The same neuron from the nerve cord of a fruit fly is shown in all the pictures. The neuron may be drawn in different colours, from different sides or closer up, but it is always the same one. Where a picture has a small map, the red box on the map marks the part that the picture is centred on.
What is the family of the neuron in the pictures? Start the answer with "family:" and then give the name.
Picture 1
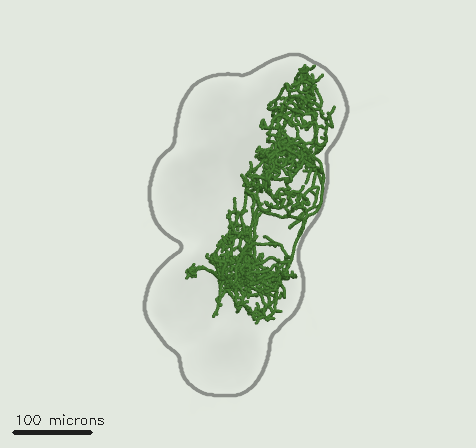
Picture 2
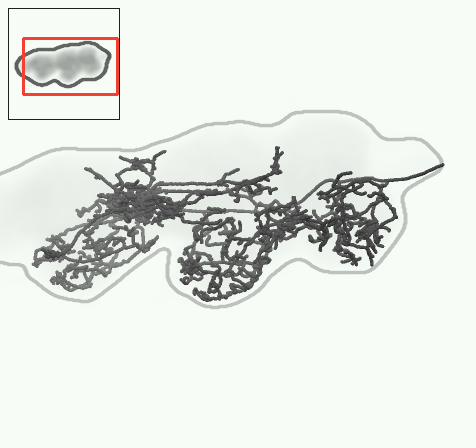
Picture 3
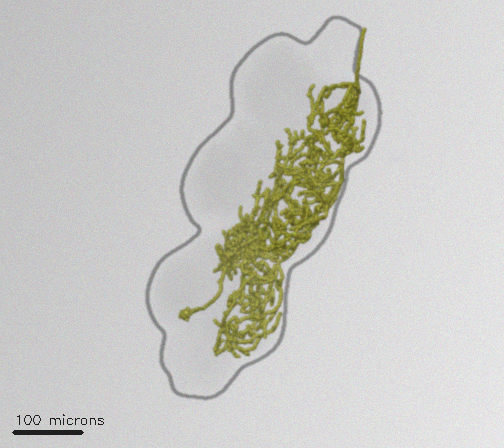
family: hemilineage 27X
